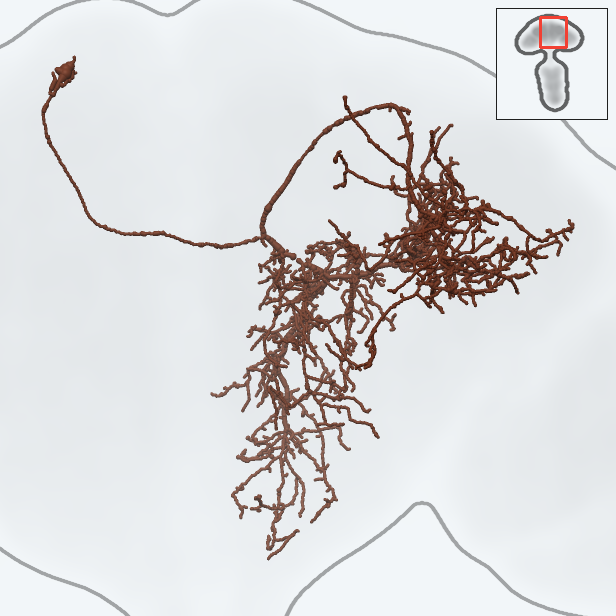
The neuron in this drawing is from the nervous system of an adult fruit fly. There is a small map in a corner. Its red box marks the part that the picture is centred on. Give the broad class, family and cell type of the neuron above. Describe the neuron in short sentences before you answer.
It lies in the brain. The cell body is at the upper left of the picture. This is a central-brain intrinsic neuron. Its family is hemilineage CREa1_ventral. Its cell type is mALD3.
